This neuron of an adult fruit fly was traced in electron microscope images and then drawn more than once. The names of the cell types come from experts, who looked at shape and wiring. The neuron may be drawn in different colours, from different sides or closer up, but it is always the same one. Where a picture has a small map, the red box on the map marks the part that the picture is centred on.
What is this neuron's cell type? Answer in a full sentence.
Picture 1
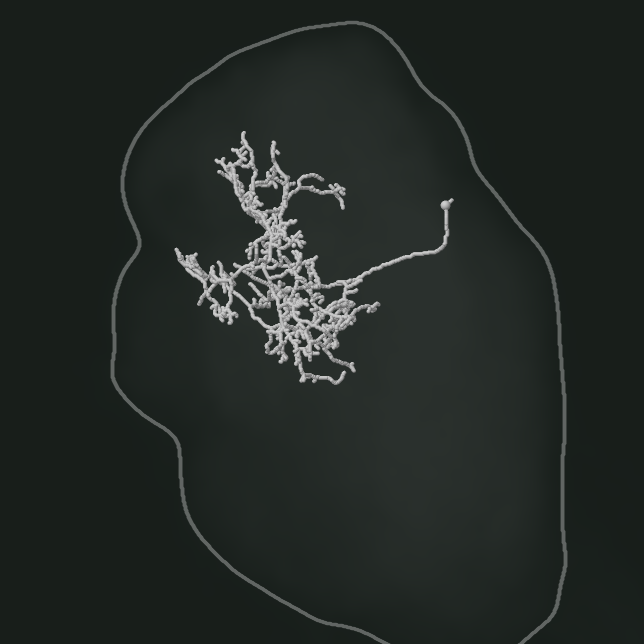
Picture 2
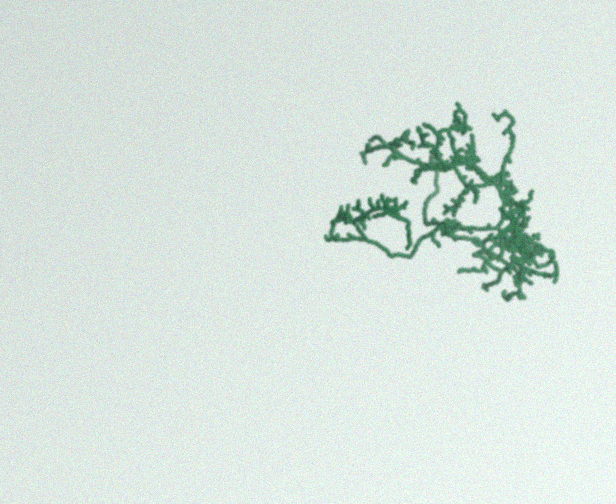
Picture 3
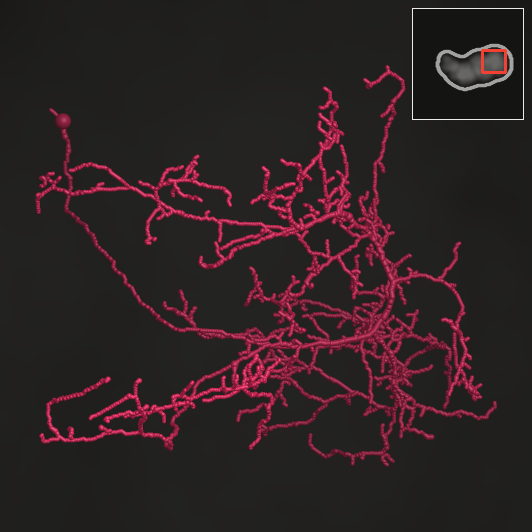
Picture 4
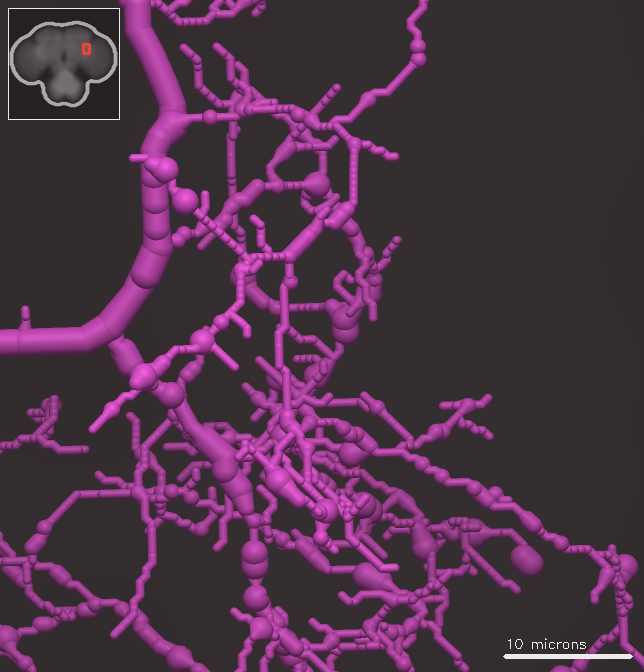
The cell type is AVLP705m.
